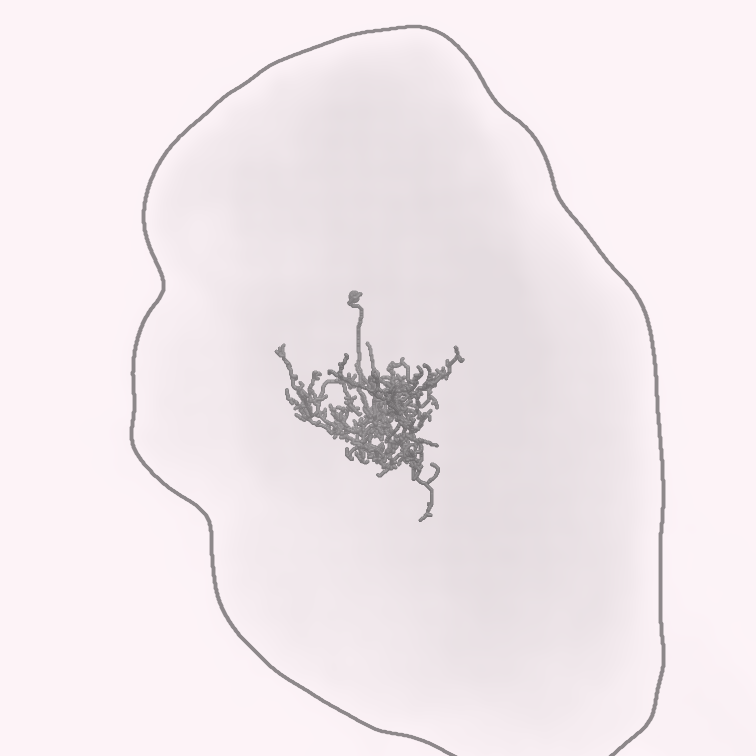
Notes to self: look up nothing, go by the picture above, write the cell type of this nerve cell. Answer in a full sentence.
The cell type is PVLP080_b.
